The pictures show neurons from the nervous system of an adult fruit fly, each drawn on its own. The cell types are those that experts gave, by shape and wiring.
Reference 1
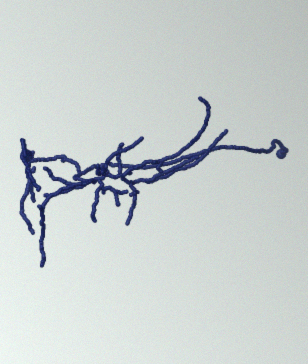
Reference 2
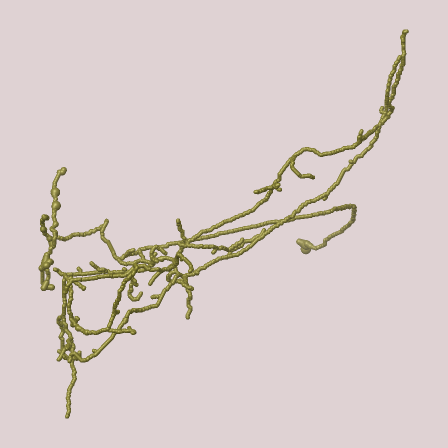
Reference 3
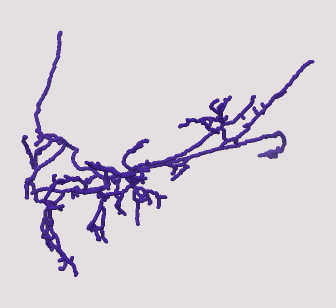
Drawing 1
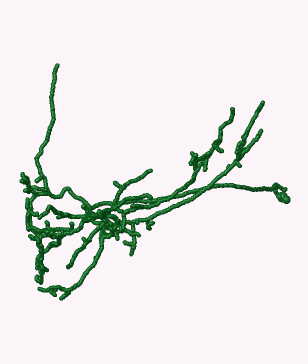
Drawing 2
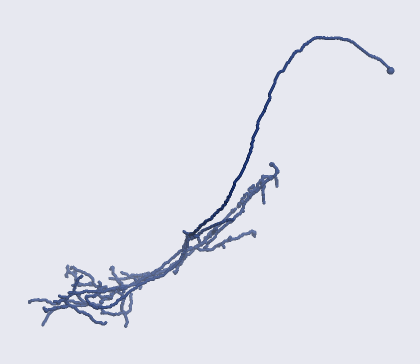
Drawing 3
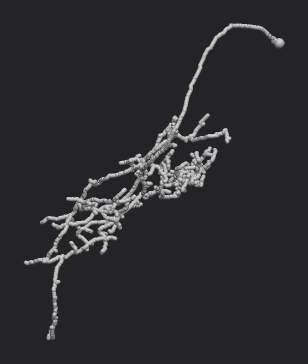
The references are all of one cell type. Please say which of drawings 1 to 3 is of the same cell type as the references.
Drawing 1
